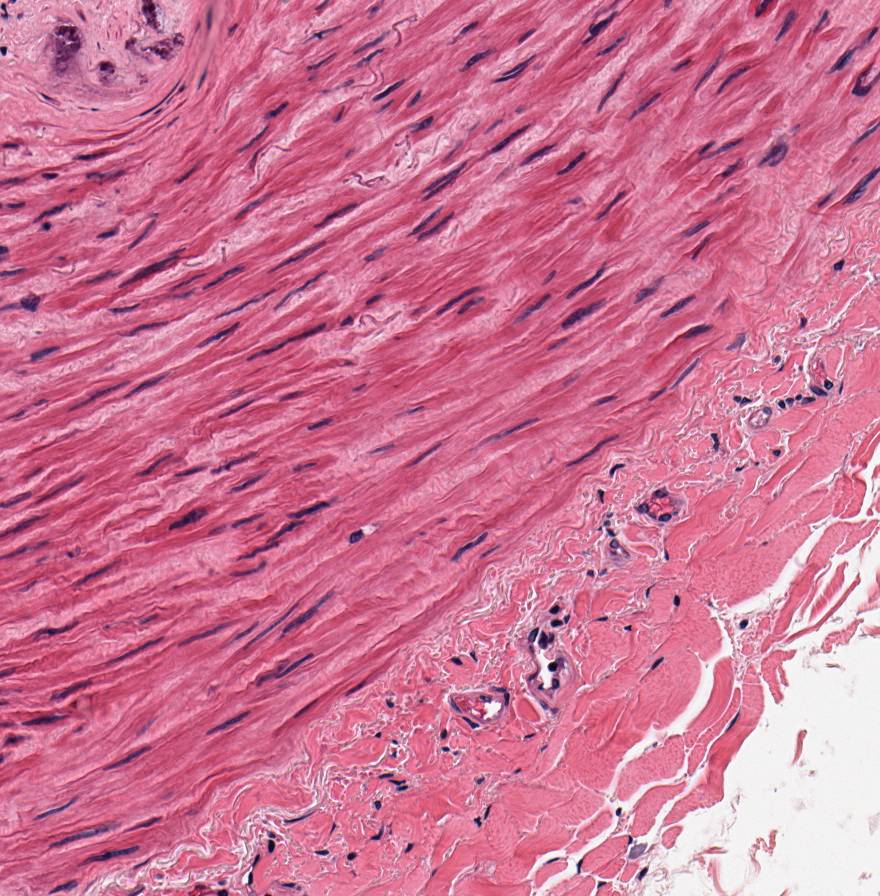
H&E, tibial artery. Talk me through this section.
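Smooth muscle in a broad band across the upper left; connective tissue along its lower right edge. Fibres run diagonally, lower left to upper right. Nuclei elongated, cigar-shaped, blunt-ended. Lower right connective tissue holds several small blood vessels, some containing red blood cells.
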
